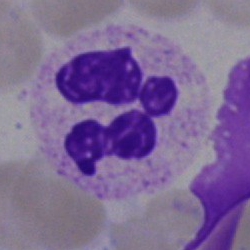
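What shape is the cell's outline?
Round.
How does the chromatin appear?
Dense and dark purple.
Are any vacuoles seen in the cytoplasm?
No, none are seen.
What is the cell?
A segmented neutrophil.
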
